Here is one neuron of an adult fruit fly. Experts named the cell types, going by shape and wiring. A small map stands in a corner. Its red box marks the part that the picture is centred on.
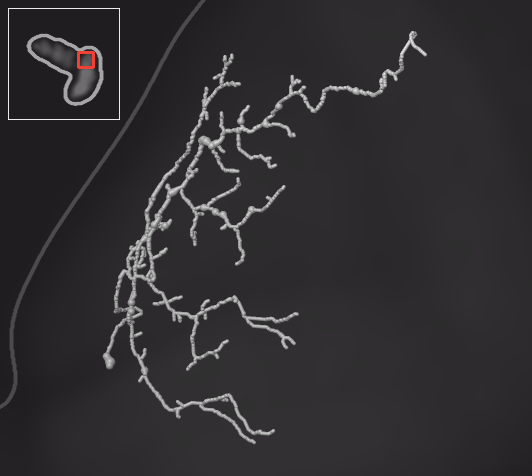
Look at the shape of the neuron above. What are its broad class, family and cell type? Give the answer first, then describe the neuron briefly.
Its broad class is optic-lobe intrinsic neuron. The family is Cm. It is of cell type Cm14. The cell body is at the lower left of the picture. Dozens of branch ends can be seen.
